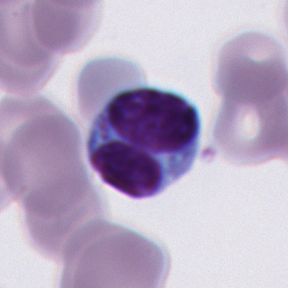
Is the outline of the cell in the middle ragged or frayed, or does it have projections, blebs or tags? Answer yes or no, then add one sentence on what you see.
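No. The cell outline is roughly round with a smooth edge.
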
